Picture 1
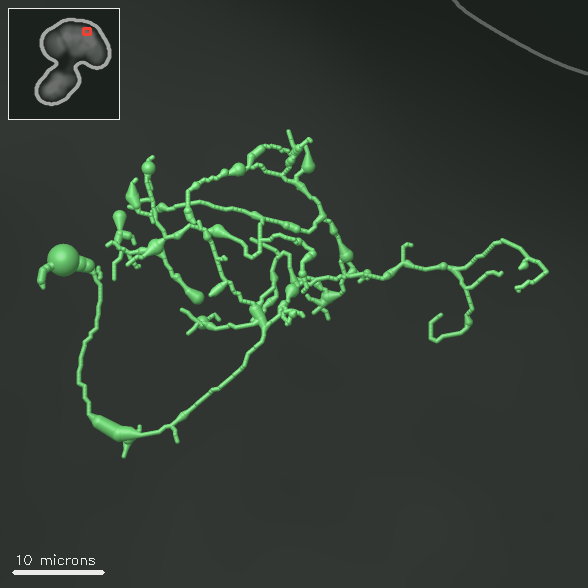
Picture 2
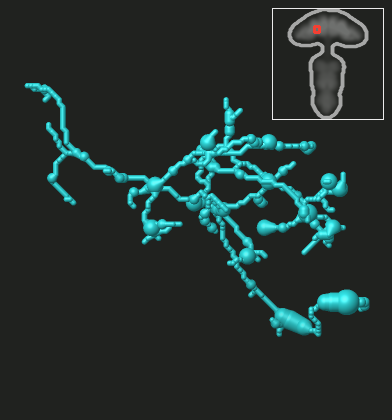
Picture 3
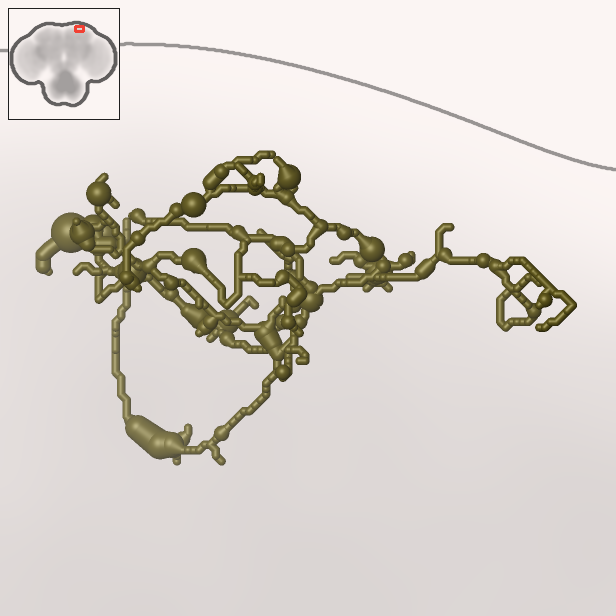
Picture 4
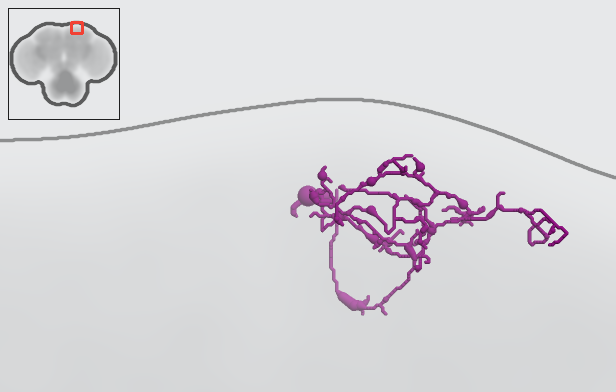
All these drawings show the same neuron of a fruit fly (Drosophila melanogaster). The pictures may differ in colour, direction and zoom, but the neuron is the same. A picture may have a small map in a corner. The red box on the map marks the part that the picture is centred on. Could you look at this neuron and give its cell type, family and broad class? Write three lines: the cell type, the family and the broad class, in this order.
CB4129
hemilineage SLPpm1
central-brain intrinsic neuron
